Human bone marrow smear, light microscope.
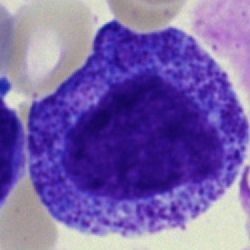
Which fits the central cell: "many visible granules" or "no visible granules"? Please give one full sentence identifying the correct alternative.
A large number of visible granules lies in the cytoplasm of this cell.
